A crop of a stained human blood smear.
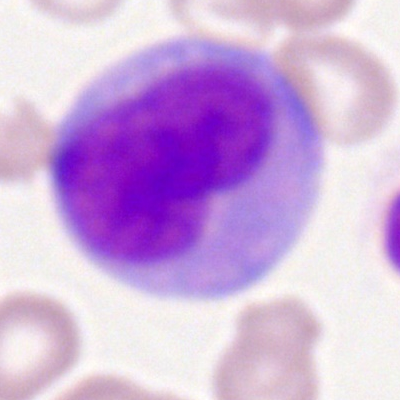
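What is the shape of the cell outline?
Round and smooth.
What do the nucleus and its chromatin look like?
The nucleus is indented, with a notch on its right side, and the chromatin looks blotchy and uneven.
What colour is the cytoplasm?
A pale lilac-blue.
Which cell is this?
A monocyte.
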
